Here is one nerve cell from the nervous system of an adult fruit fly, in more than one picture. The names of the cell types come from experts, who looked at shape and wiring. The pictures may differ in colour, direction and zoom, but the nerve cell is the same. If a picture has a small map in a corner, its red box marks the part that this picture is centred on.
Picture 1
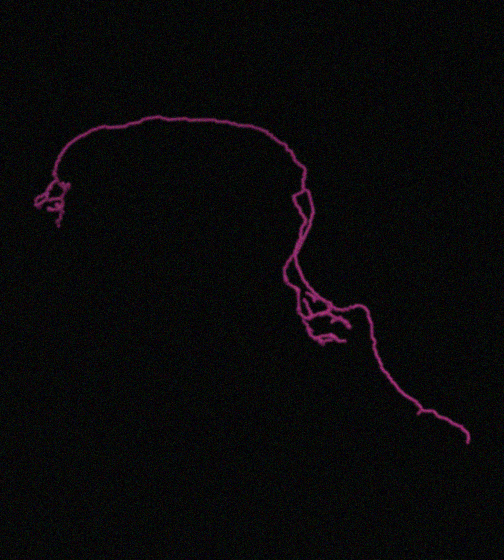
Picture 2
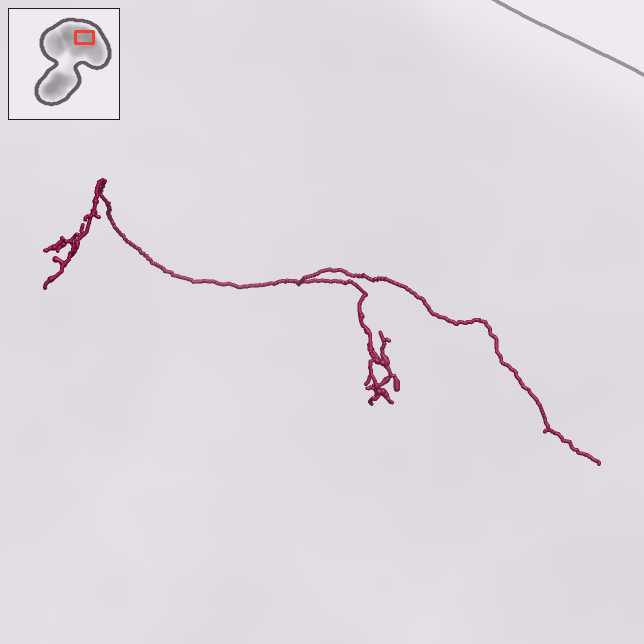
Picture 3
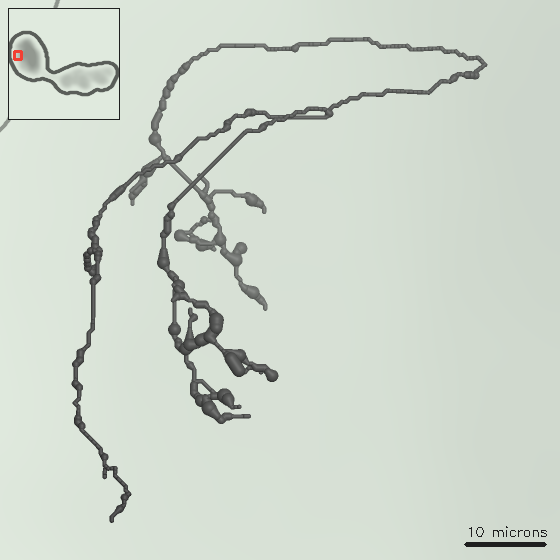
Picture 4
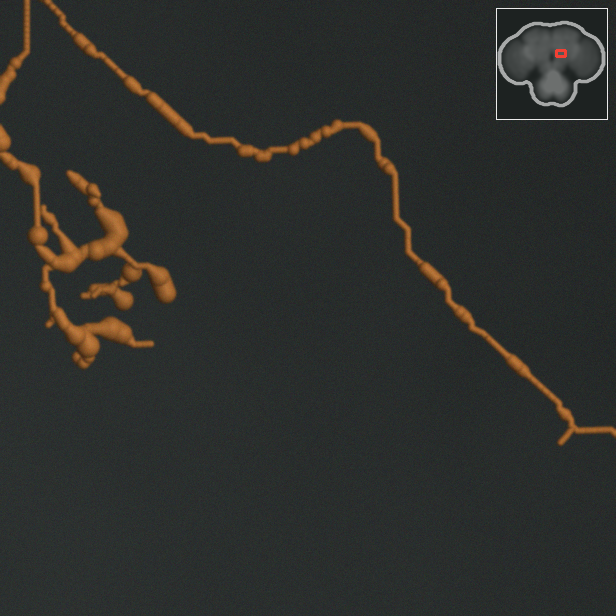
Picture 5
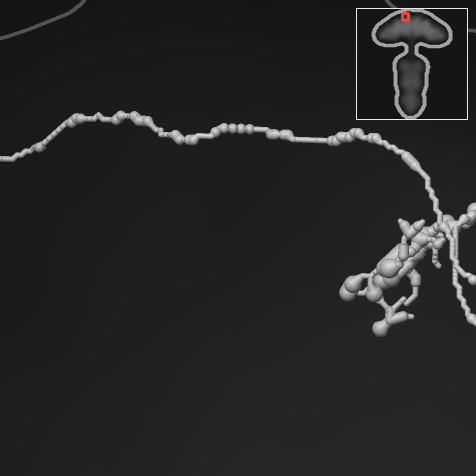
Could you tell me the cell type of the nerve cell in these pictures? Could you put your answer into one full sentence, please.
This nerve cell belongs to the cell type ORN_DC2.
